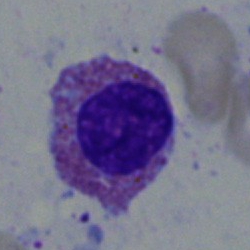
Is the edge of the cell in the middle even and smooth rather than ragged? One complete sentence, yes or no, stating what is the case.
No, it is a rough edge, not a smooth one, that bounds the cell.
